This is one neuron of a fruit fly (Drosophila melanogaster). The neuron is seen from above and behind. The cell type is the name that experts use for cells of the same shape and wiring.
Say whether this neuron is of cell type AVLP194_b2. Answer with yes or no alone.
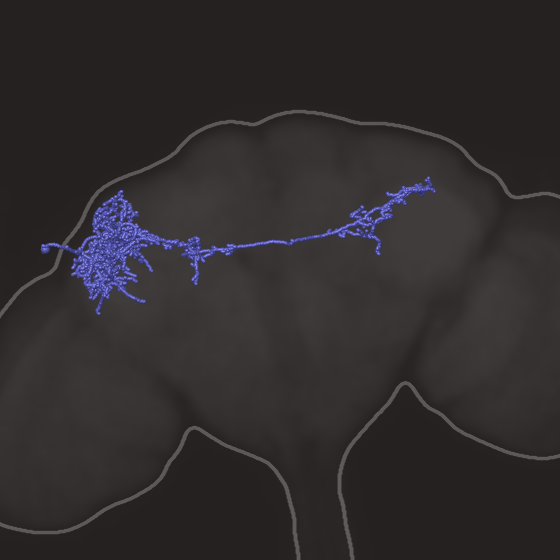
no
